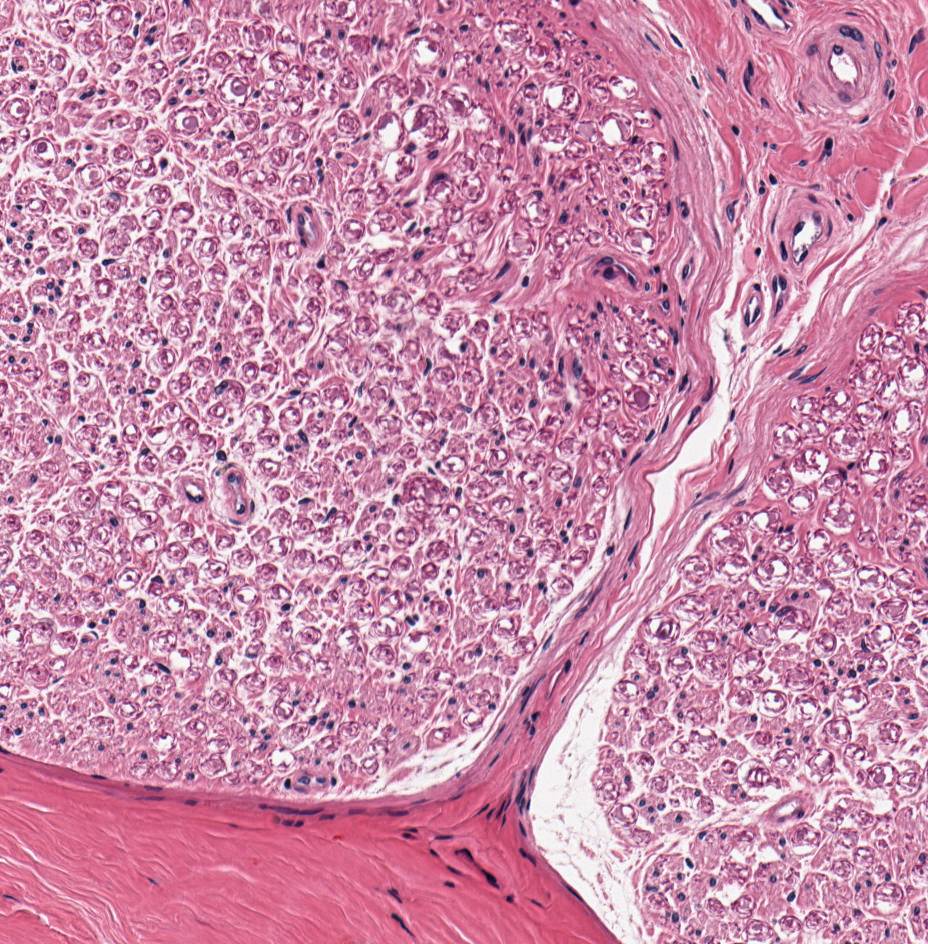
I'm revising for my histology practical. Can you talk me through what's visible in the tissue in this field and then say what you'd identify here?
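Two bundles fill most of the field, I notice: a large one upper left, a smaller one lower right. Both are cut across into small round profiles, many showing a central pink dot ringed by a pale clear halo. Small dark oval nuclei lie sparsely between them. This is tibial nerve.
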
